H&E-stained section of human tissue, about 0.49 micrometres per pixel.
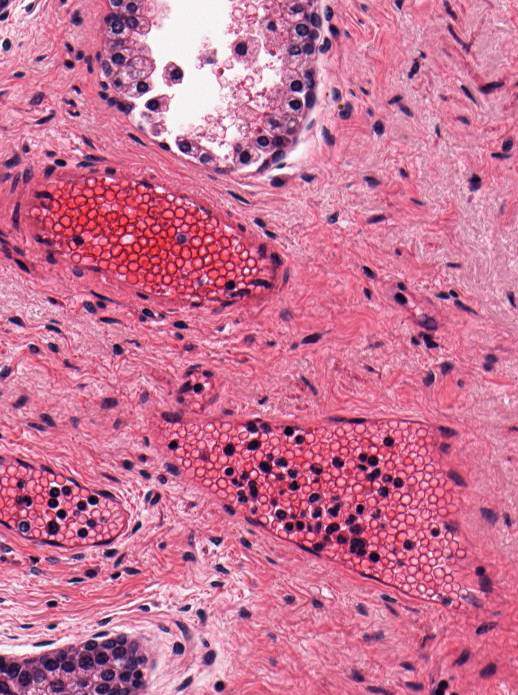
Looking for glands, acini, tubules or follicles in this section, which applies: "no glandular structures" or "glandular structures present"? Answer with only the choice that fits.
Glandular structures present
